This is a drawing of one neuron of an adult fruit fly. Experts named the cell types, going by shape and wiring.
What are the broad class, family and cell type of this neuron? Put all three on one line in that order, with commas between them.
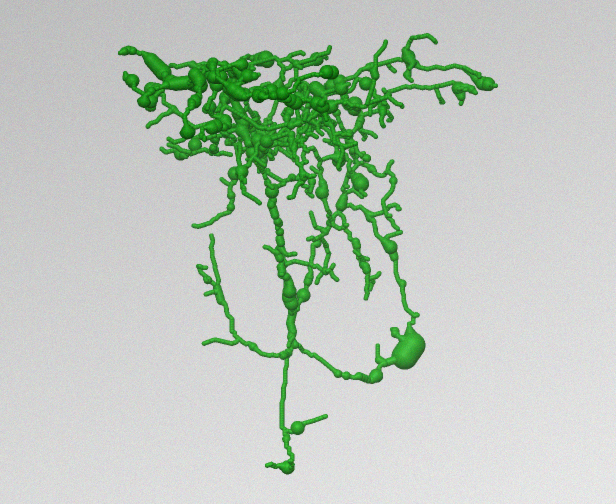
nerve-cord intrinsic neuron, hemilineage 06A, IN06A064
